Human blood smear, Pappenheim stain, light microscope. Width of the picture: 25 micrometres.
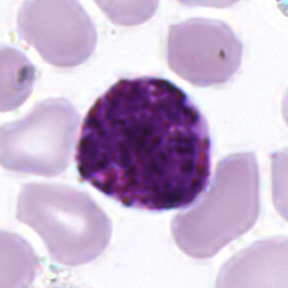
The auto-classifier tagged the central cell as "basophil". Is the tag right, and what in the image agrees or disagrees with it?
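Deciding are the coarse dark purple granules: they pack the cell densely, hide the outline of the nucleus and reach right out to the edge.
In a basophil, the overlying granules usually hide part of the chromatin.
The cell is a basophil.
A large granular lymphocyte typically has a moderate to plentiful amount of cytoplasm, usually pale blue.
Granules that fill the cell right to its edge speak against a large granular lymphocyte. Roughly round, the cell is about 12 micrometres across and about 1.75 times as wide as a red cell lying whole in the picture, with no vacuoles or surface projections.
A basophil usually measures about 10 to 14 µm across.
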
